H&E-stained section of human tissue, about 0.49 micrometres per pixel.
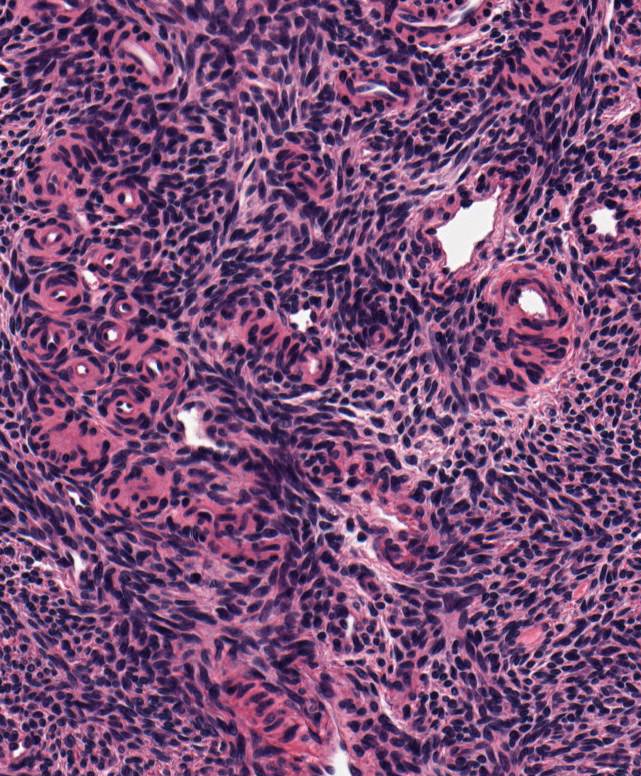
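Ovary, haematoxylin and eosin. Densely packed cells fill the whole field, with no broad areas of loose stroma. Most cells have dark oval to spindle-shaped nuclei and scant cytoplasm. Small rounded whorls of cells with pink cytoplasm are clustered in the upper left part of the field. In many of these whorls the cells are arranged concentrically around a small empty central space.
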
